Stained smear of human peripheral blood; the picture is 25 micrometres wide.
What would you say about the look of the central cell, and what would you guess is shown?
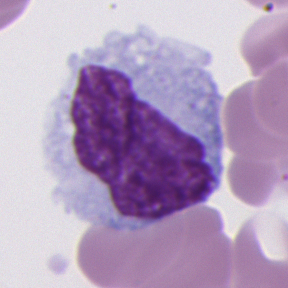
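Look at the edge: irregular, frayed, ragged. The nucleus lies off-centre, with the widest band of cytoplasm above and to its right. Its chromatin is deep purple, mottled with darker clumps. The cytoplasm is abundant and pale blue. So this is a monocyte.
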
